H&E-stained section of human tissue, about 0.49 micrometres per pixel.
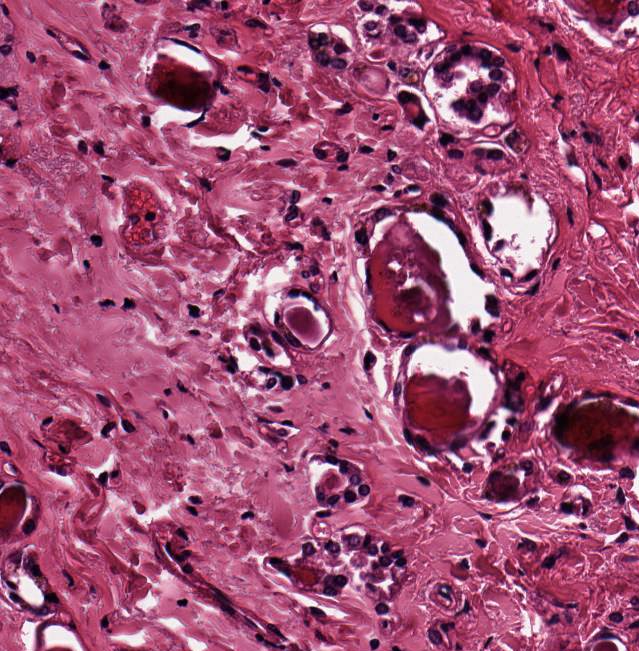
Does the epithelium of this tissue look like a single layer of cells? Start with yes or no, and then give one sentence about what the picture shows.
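Yes. The tubules are lined by a single layer of flattened to low cuboidal cells with small dark nuclei.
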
